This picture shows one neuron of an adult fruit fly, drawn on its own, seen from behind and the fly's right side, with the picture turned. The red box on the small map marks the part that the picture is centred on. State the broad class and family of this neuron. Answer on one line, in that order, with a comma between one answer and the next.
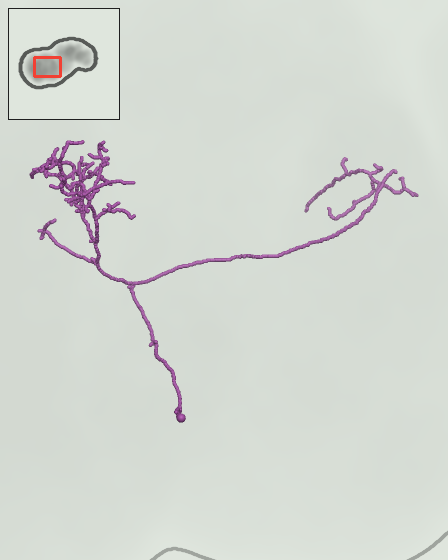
central-brain intrinsic neuron, hemilineage DM6_central1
